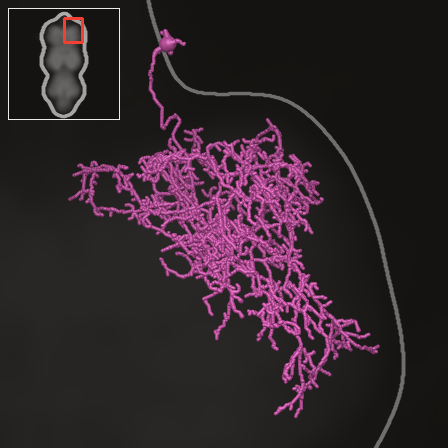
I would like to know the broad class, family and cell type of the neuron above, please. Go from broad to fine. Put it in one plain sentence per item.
A nerve-cord intrinsic neuron of hemilineage 16B, type IN16B036.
